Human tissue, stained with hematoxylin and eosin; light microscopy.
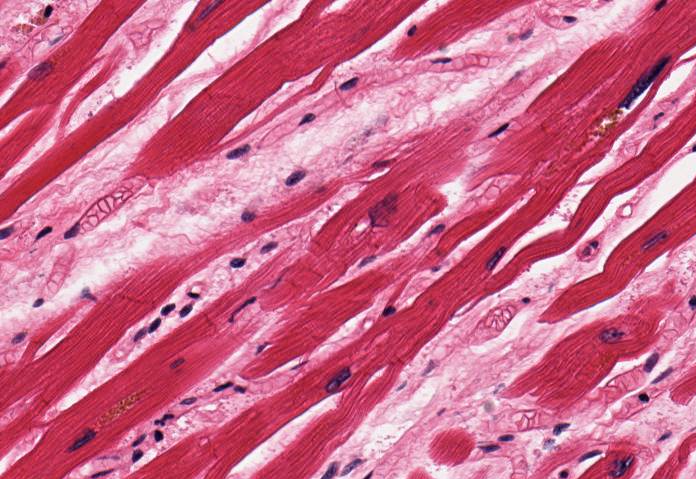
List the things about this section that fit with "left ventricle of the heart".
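This is the left ventricle of the heart: long muscle fibres cross the field in parallel bands, running diagonally from lower left to upper right.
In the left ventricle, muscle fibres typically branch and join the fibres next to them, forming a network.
That goes with what is shown, since some fibres here branch and join their neighbours. The muscle cell nuclei are oval and sit in the centre of the fibres. Small, dark, elongated nuclei are scattered through the pale interstitial tissue.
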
